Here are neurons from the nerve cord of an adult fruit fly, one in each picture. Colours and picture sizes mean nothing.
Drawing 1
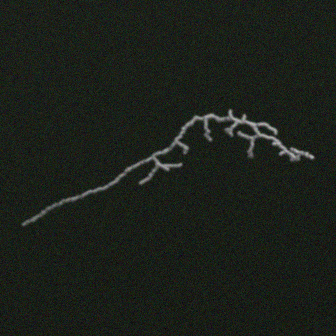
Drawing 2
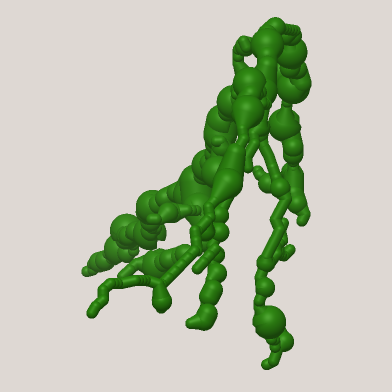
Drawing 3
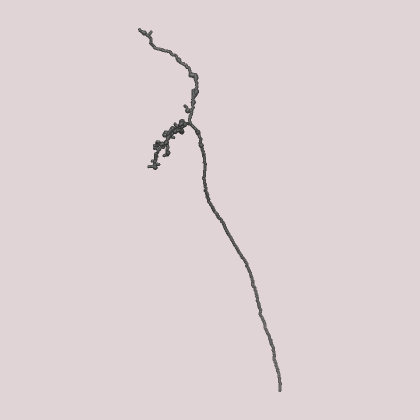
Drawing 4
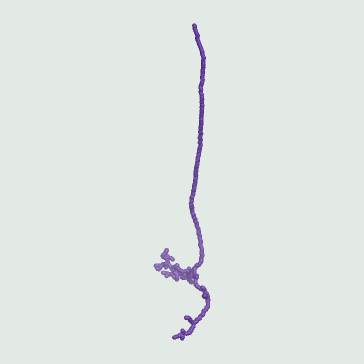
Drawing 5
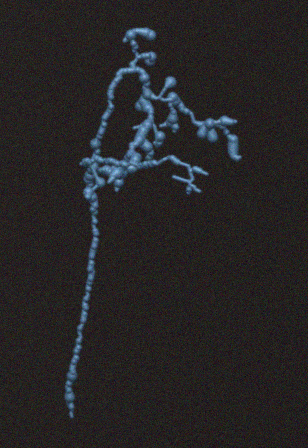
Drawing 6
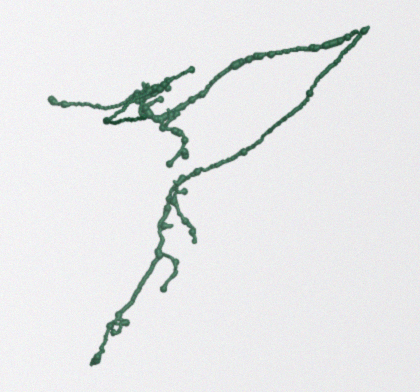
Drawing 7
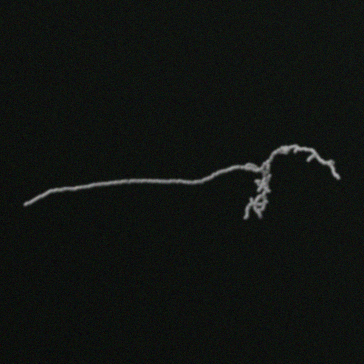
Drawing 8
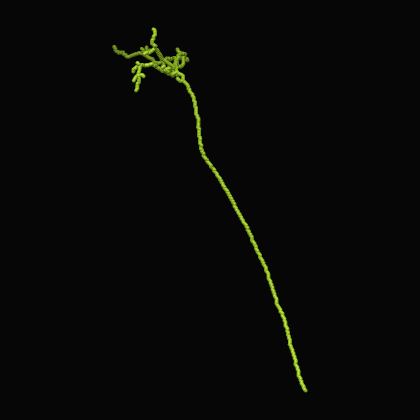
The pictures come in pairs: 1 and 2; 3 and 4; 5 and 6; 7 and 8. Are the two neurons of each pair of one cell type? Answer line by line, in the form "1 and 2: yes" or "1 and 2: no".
1 and 2: yes
3 and 4: yes
5 and 6: yes
7 and 8: yes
